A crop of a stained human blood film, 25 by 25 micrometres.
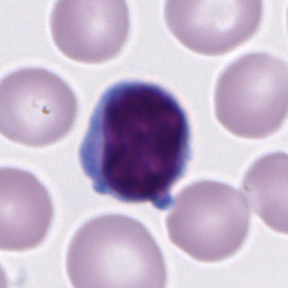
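A typical lymphocyte occupies the middle of this stained blood smear. Its nucleus, as far as I can judge, is one rounded mass with no lobes, about 10 by 8 micrometres, filling about 70% of the cell's area. The chromatin looks dense and dark purple right through. Most of the cytoplasm sits to the left of the nucleus. From the bottom edge, a small rounded blue bulge projects outward.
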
